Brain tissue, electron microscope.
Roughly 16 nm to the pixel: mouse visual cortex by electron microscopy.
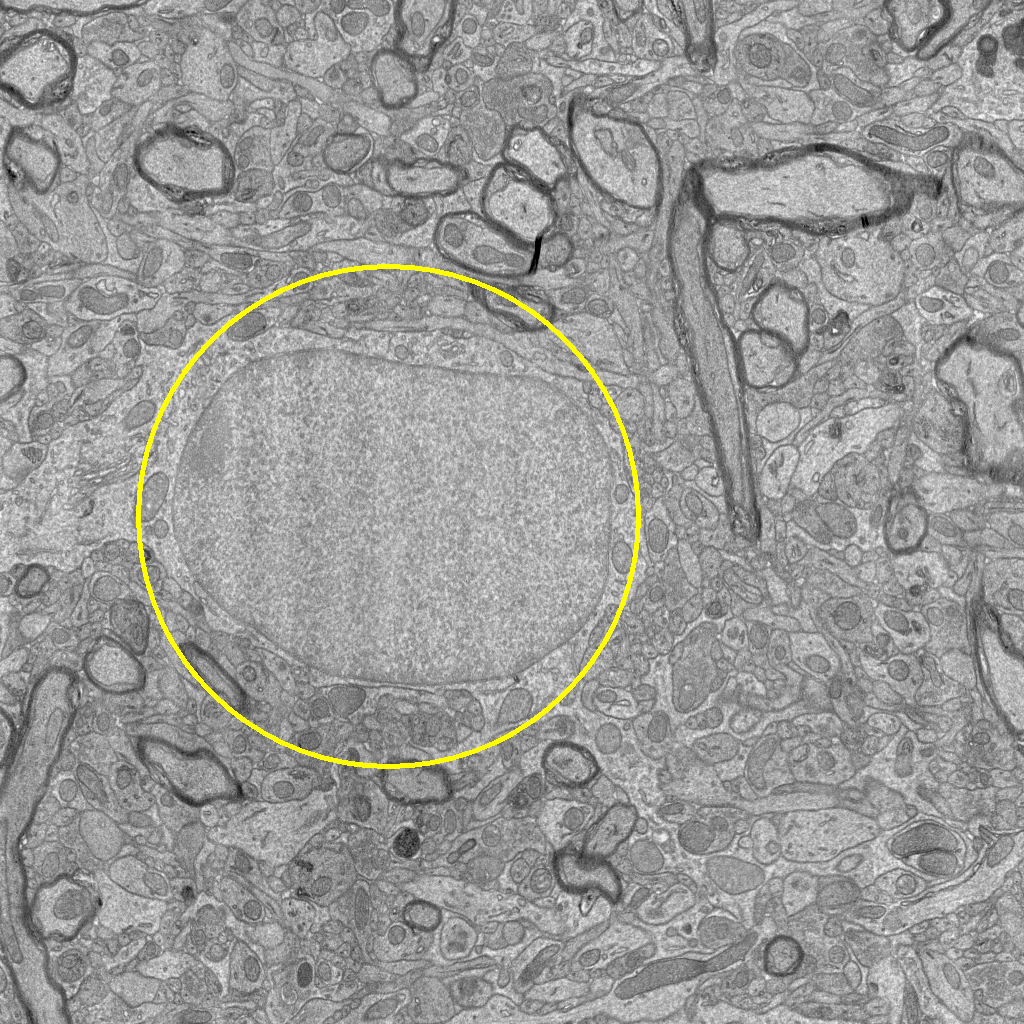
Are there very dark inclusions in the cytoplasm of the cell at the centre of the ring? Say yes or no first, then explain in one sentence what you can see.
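No. No dark dense bodies are seen in the cytoplasm.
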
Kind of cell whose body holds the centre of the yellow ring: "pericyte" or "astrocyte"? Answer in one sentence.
The ring's centre falls on an astrocyte.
